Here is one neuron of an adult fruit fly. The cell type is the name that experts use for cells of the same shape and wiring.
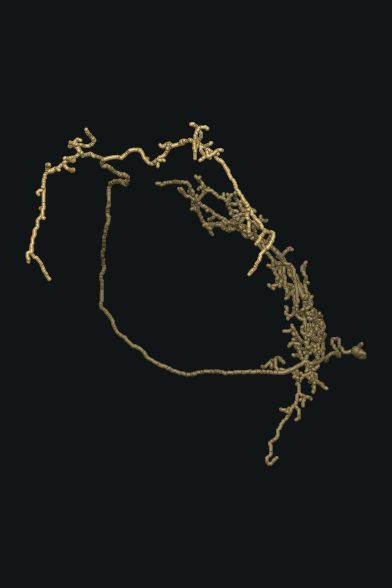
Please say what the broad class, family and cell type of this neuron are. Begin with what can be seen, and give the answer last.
The cell body can be seen on the right of the picture. The picture shows dozens of branch ends. It is a nerve-cord intrinsic neuron. Its family is hemilineage 18B. Its cell type is IN18B027.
